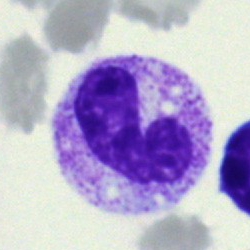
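Band neutrophil, the cell in the middle of this stained bone marrow smear. Notice first how its outline stays round and smooth. The nucleus is curved, and you can see a deep notch on its upper right side. Around it lies plenty of pale lilac cytoplasm. Look closely and you will find several small clear vacuoles in that cytoplasm.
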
